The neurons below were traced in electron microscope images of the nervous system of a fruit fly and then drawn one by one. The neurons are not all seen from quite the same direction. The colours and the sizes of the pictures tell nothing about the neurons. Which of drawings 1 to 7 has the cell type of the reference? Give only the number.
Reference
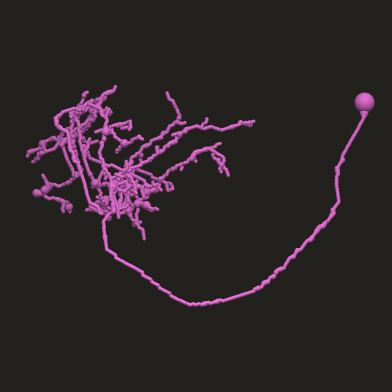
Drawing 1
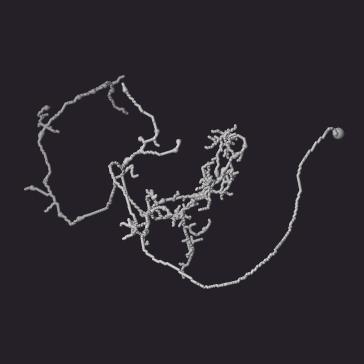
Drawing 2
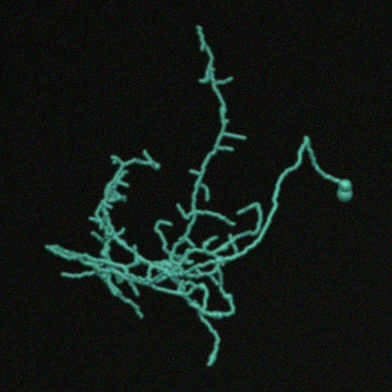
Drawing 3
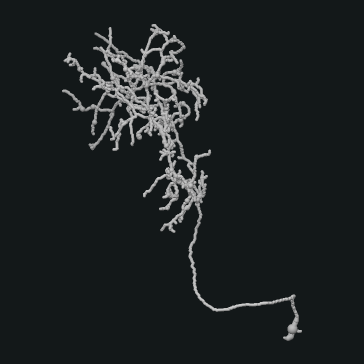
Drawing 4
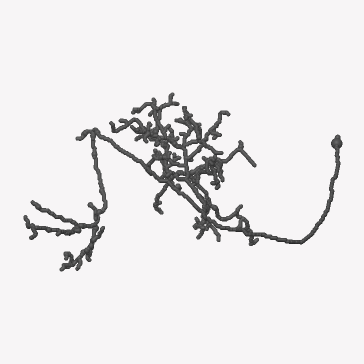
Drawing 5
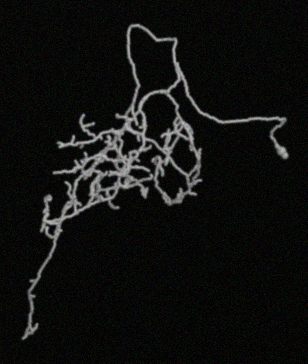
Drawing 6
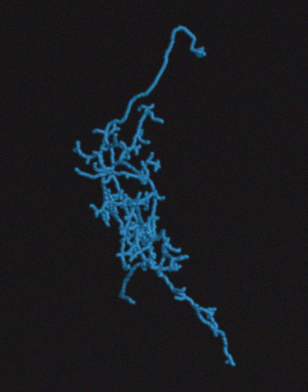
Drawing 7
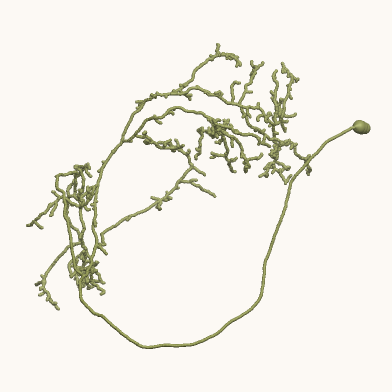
2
